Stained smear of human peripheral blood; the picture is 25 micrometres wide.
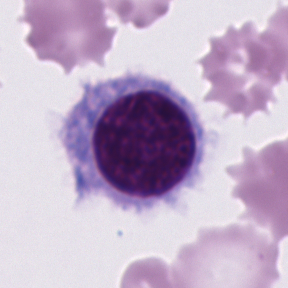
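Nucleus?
Round, smooth outline, no notch or fold; about 9 micrometres across, filling about 60% of the cell's area.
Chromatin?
Dark purple, fine net-like pattern.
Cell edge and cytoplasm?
Many fine, hair-like projections all the way round; cell about 12 micrometres across; cytoplasmic rim broader left of the nucleus than right.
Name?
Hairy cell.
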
